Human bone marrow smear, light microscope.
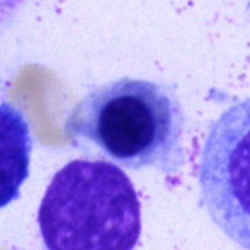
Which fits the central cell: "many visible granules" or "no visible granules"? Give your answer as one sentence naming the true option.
There is no granule to be seen in the cytoplasm of this cell.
